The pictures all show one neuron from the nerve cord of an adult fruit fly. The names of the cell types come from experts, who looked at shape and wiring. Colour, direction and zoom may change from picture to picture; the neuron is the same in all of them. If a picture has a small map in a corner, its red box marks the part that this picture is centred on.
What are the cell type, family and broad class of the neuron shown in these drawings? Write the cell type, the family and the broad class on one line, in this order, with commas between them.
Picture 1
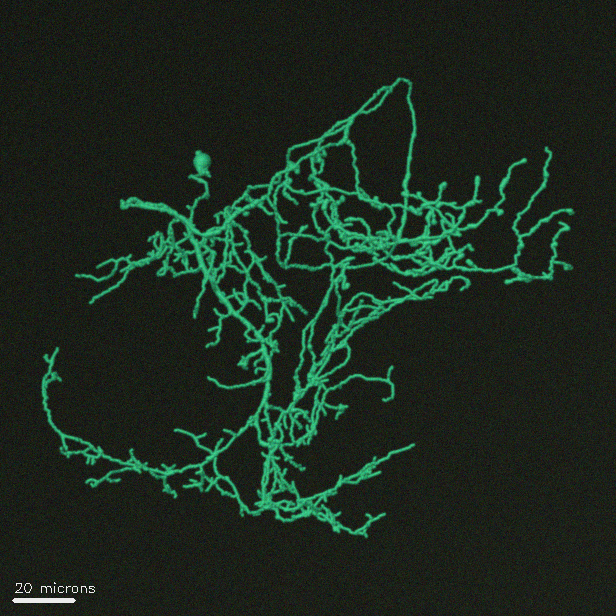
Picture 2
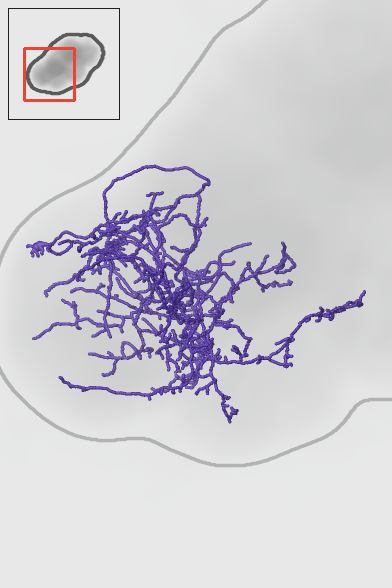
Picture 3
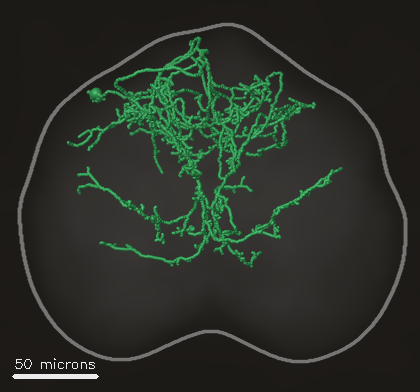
IN19A028, hemilineage 19A, nerve-cord intrinsic neuron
